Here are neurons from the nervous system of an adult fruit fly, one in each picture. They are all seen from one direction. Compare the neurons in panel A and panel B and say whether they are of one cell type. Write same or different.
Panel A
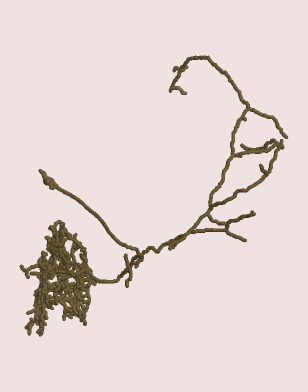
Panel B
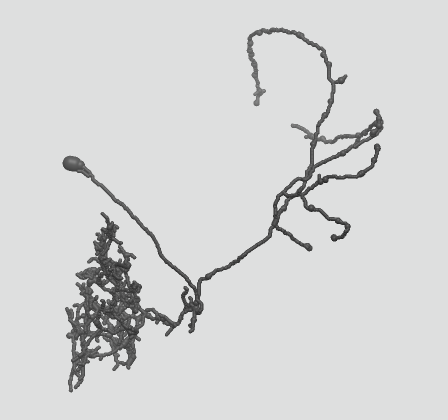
same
